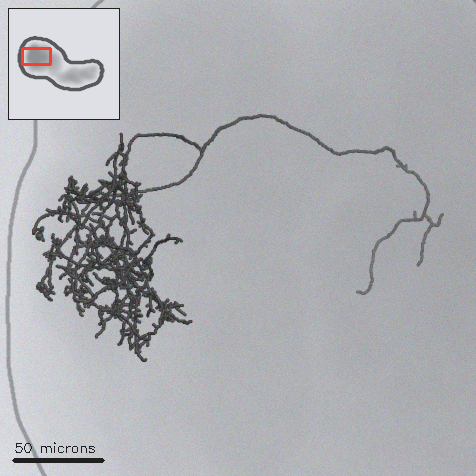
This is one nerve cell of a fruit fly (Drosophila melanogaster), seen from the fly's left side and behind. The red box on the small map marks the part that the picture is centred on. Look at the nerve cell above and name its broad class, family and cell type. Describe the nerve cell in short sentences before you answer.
The cell body can be seen on the left of the picture. From left to right in the picture it spans about 250 microns. Dozens of branch ends can be seen. Its broad class is central-brain intrinsic neuron. Its family is hemilineage VLPa1_medial. Its cell type is AVLP412.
